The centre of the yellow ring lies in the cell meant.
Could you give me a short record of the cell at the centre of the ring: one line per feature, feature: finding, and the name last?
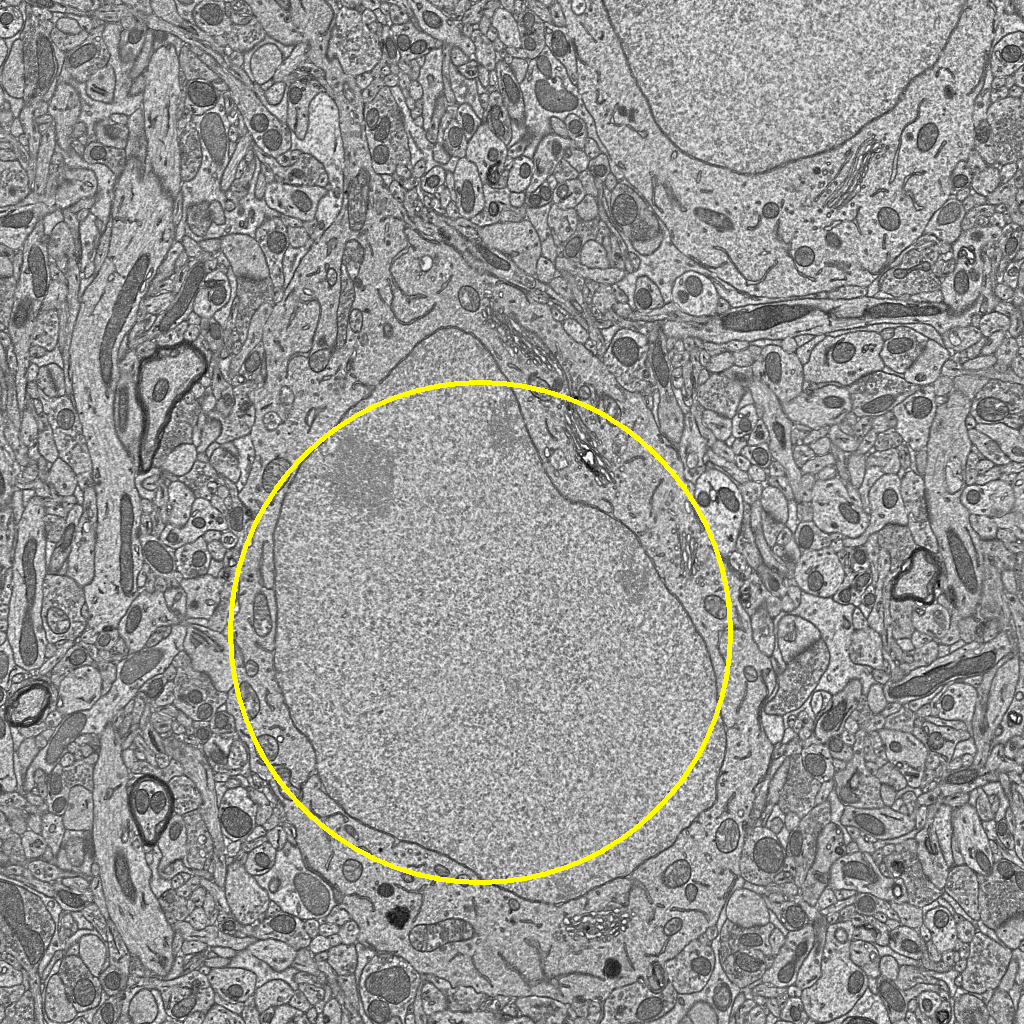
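Nuclear envelope: runs smoothly, no deep infoldings that I can find
Chromatin: mostly pale and finely granular, only a few faint darker patches
Nucleolus: none seen in this plane
Golgi: stacks in the cytoplasm, upper right of the nucleus
Name: excitatory neuron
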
